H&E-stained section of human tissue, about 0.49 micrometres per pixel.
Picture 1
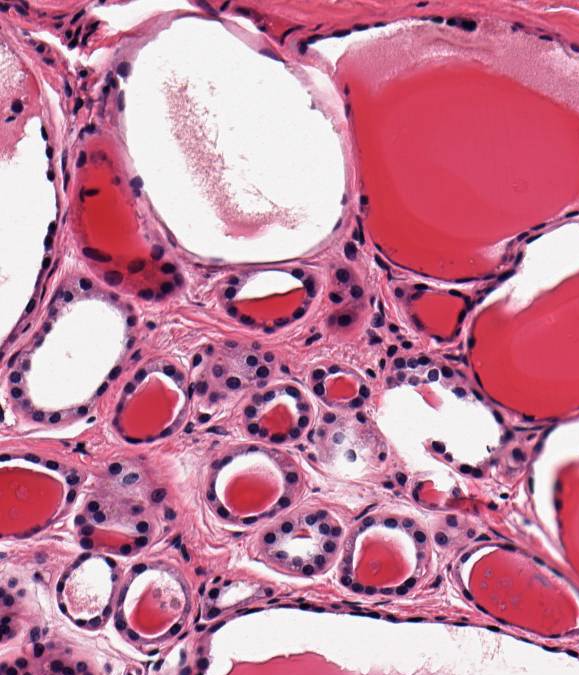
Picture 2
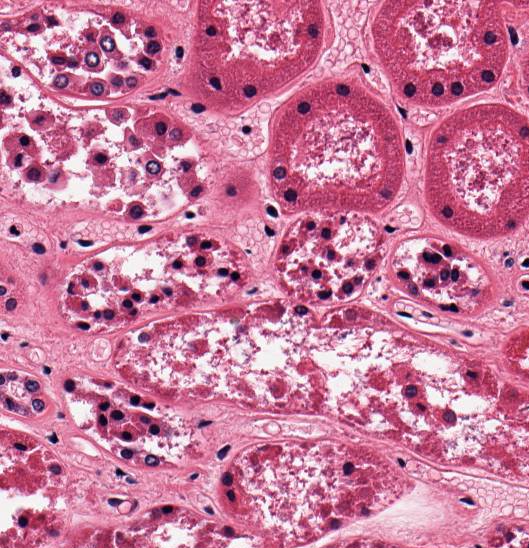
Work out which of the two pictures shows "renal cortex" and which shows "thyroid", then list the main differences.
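Picture 1 is thyroid; picture 2 is renal cortex. The thyroid field consists of closed, rounded follicles of widely varying size, the largest along the top and right edges and the smallest in the centre and lower left. Most hold smooth, homogeneous, deep pink colloid. Small central follicles have a single layer of cuboidal lining cells and large ones a flattened lining; the round, dark nuclei are evenly spaced, neither crowding nor overlapping. The renal cortex field is instead closely packed round to oval tubules separated by narrow strips of stroma. In the upper right, tubules keep an intact lining of cuboidal cells with deeply eosinophilic granular cytoplasm and round, dark, evenly spaced nuclei. Most tubules in the left and lower parts have lumens filled with detached cells and pink cytoplasmic fragments.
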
